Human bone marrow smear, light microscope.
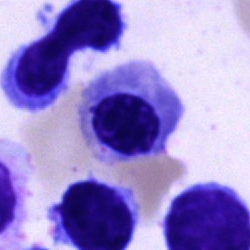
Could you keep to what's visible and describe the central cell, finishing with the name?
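Dark purple chromatin lies in coarse clumps. A paler zone of cytoplasm borders the nucleus. No distinct granules are visible in the cytoplasm. From the lower edge of the cell, a pale grey smudge spreads outward. This is an erythroblast.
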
